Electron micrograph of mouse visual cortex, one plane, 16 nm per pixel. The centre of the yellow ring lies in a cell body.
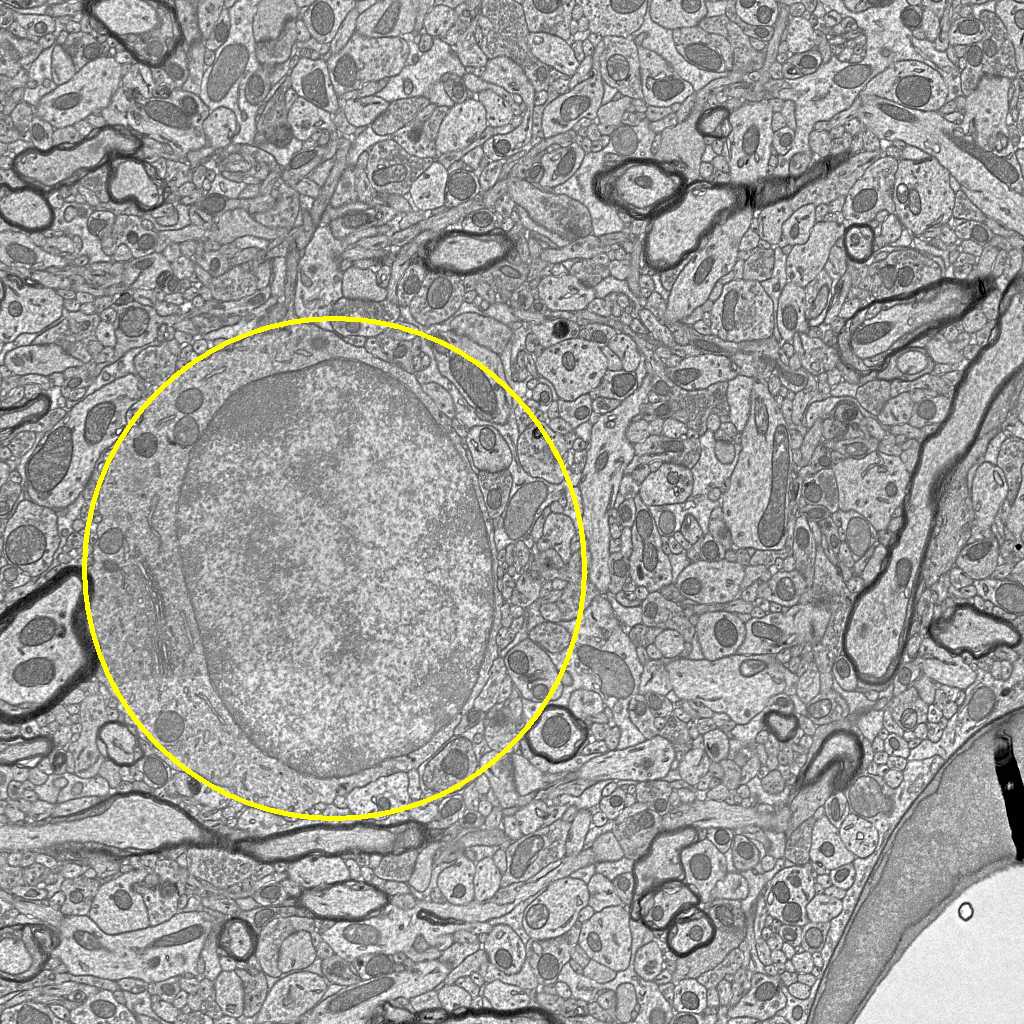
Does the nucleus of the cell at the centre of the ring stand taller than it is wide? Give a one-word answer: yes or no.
Yes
